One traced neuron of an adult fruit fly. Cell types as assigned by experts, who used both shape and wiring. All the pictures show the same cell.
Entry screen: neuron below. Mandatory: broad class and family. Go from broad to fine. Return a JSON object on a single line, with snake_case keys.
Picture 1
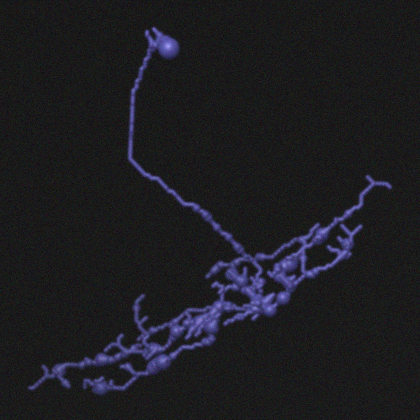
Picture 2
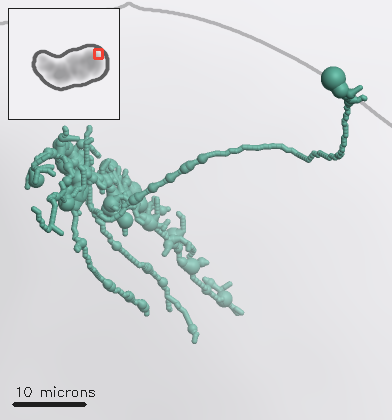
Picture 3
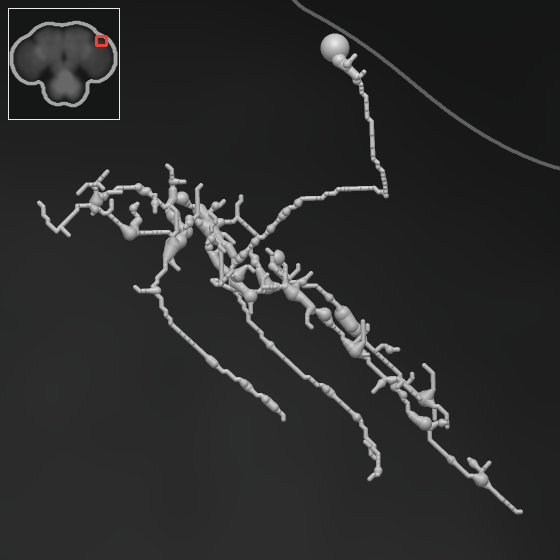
{"broad_class": "optic-lobe intrinsic neuron", "family": "Dm"}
